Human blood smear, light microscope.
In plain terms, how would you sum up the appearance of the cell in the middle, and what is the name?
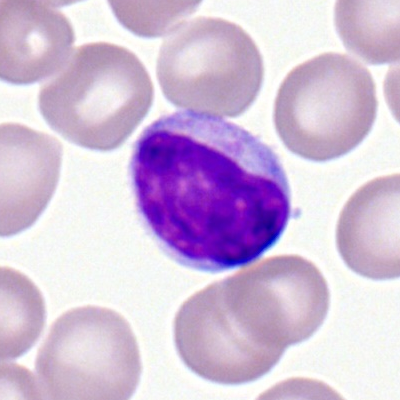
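A smooth oval outline bounds this cell. Within the nucleus, dark purple chromatin forms clumps separated by paler patches, and no distinct nucleoli are visible. The cytoplasm contains no vacuoles. This is a lymphocyte.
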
